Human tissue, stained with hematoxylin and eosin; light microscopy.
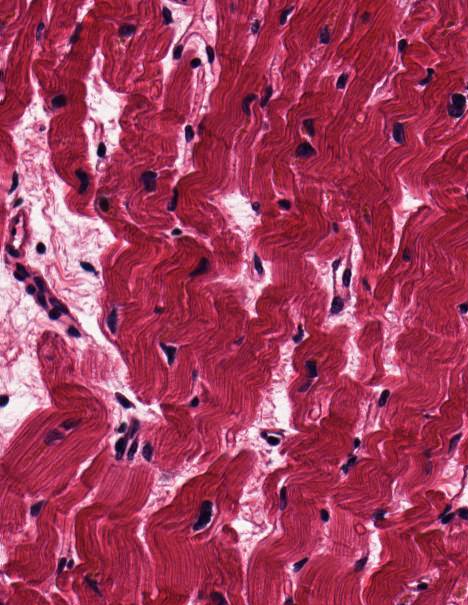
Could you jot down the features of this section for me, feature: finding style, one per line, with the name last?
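Fibre nuclei: oval, dark purple, central rather than at the edge
Clefts between bundles: pale, loose, wispy connective tissue, widest at the left edge
Left middle: short row of small dark elongated nuclei in the loose tissue
Fat cells: none in the field
Structure: left ventricle of the heart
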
